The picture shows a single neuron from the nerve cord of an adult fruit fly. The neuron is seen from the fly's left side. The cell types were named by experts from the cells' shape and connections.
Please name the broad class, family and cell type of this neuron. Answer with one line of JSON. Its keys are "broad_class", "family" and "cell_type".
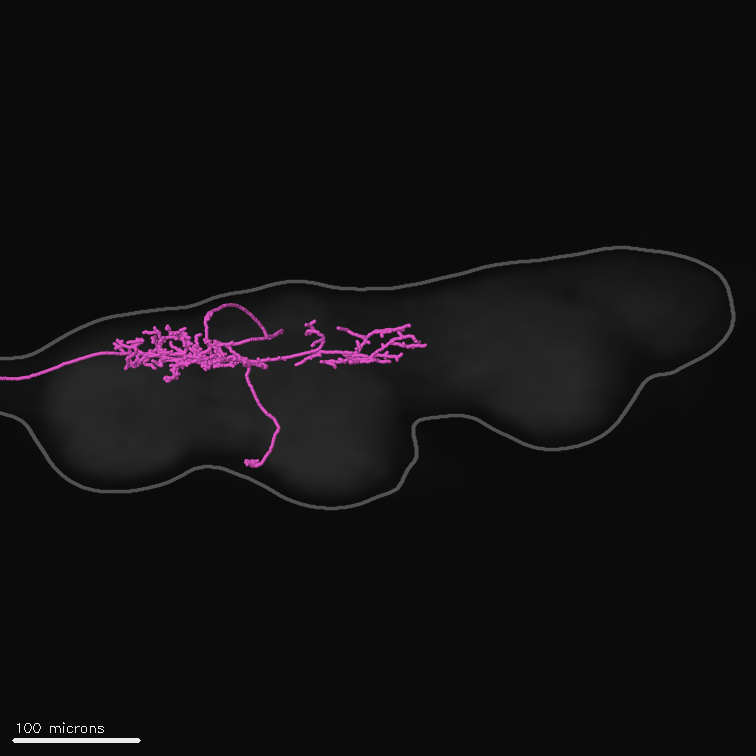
{"broad_class": "ascending neuron", "family": "hemilineage 02A", "cell_type": "AN02A009"}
